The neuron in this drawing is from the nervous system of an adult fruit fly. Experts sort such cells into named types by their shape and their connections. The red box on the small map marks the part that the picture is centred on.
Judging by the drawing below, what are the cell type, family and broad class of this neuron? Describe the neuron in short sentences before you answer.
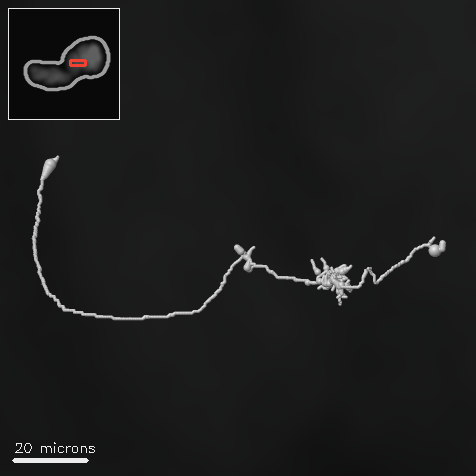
Its cell body lies on the right of the picture. From left to right in the picture it spans about 110 microns. It is of cell type Tm2. Its family is Tm. Its broad class is optic-lobe intrinsic neuron.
